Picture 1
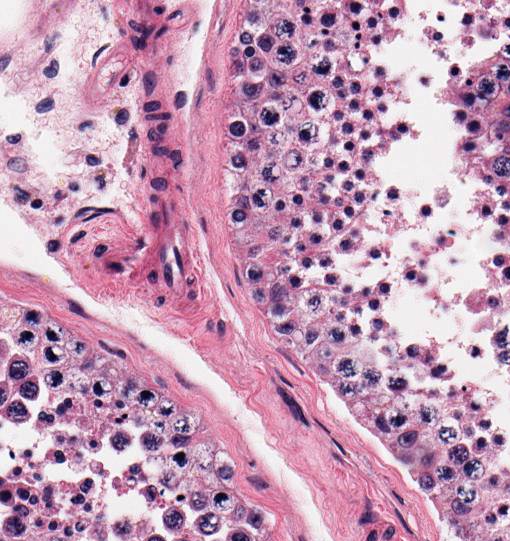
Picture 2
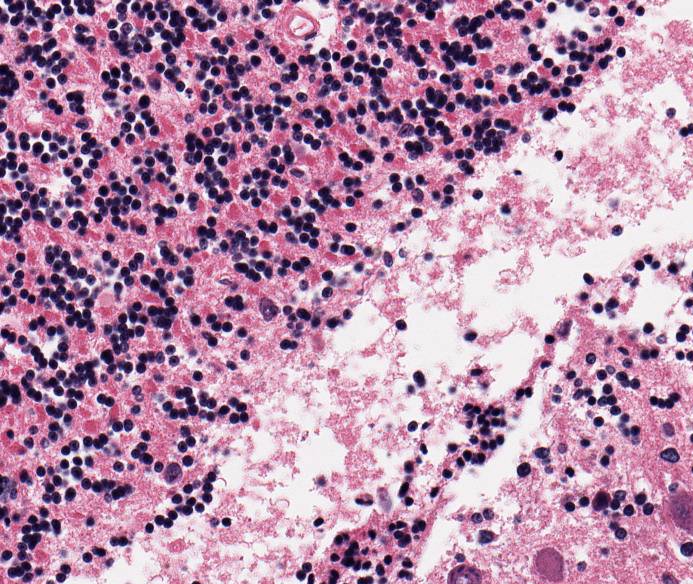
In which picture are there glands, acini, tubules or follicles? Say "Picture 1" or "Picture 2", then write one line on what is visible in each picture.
Picture 1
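In picture 1: The field shows parts of two cell-packed tubular units, one filling the right side and one at the lower left, separated by a diagonal pink fibrous band.
In picture 2: No epithelium or glands are present anywhere in the field.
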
